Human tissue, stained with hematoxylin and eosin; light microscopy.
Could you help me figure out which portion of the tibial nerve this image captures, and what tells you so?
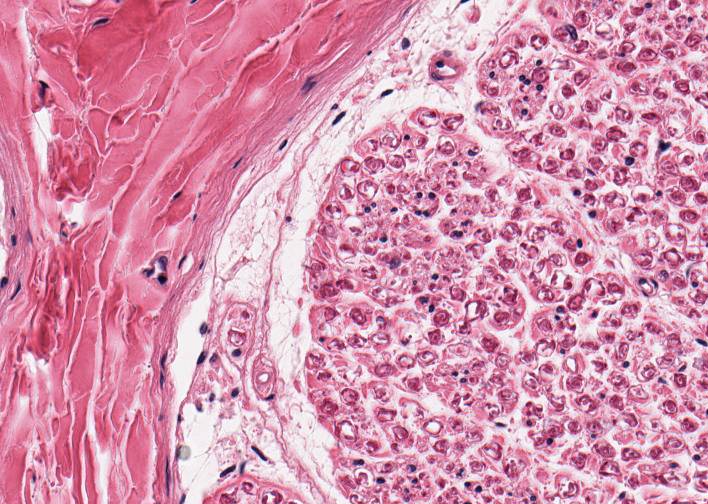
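Answer: nerve fascicle. The right half holds a large rounded compartment packed with small round profiles, most showing a central pink dot inside a pale ring, as if cut across.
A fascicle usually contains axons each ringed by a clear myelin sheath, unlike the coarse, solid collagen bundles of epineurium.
A thin sheath of flattened cells and fibres bounds the compartment.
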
